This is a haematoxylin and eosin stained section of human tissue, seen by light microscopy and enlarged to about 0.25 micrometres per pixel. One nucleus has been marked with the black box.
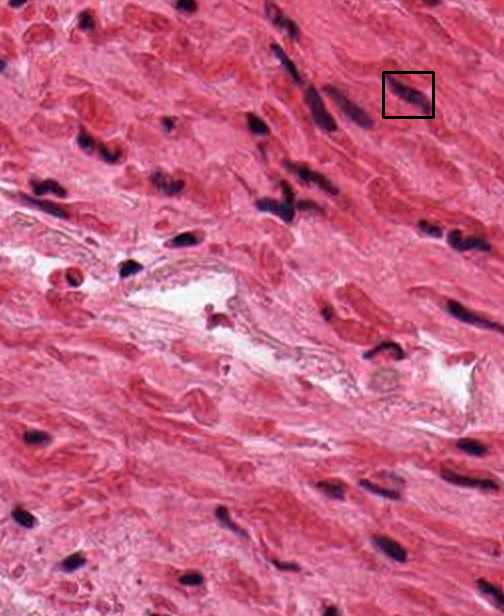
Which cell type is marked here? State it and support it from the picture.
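The marked nucleus belongs to a smooth muscle cell. The nucleus is elongated and narrow, with its long axis running diagonally from upper left to lower right. The nucleus stains dark purple, about as dark as and similar in size to the neighbouring elongated nuclei. The cytoplasm is pink and blends into the surrounding pink fibres, so no clear cell outline can be seen. The cell lies parallel to its neighbours and to the wavy pink fibres, all running in the same diagonal direction.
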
